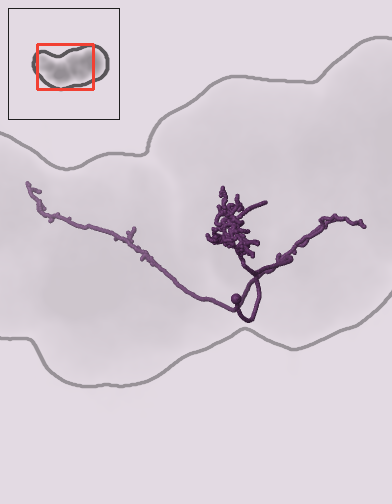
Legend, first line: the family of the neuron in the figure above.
hemilineage LB7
